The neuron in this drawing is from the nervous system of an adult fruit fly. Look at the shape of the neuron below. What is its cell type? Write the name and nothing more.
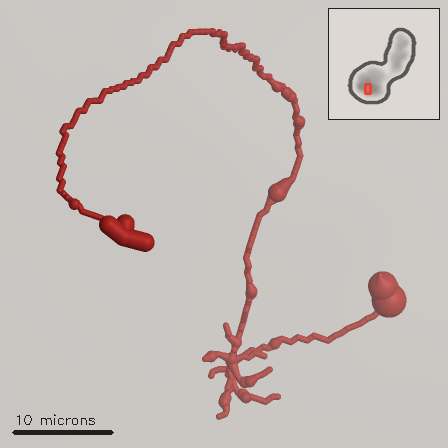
Tm9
